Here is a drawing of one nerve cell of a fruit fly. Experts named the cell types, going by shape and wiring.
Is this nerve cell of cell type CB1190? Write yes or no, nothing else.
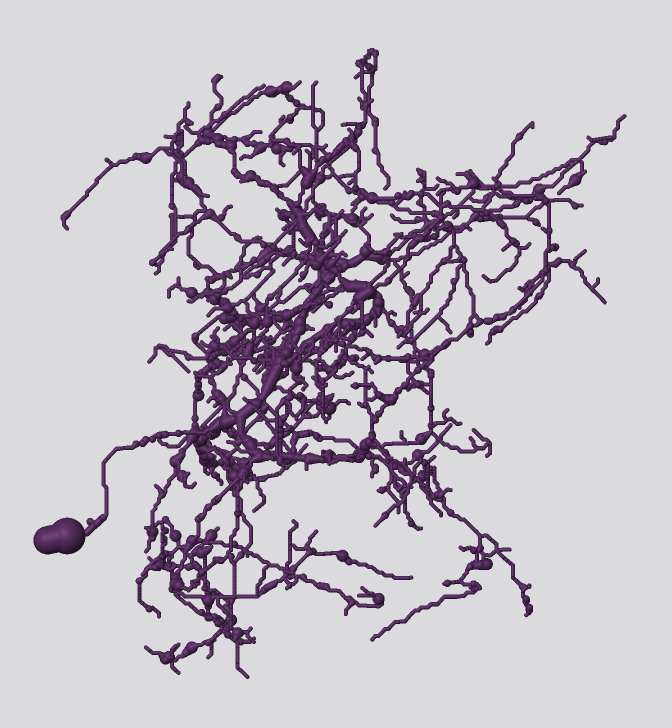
no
